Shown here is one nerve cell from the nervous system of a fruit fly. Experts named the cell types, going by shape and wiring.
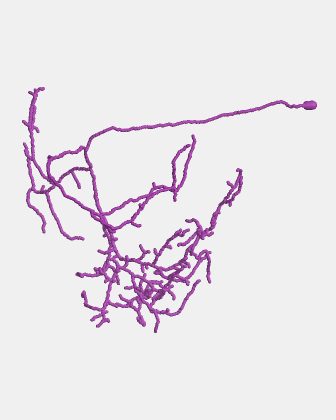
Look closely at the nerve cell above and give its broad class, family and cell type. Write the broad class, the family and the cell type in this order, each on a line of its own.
central-brain intrinsic neuron
hemilineage VLPp2
WED128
